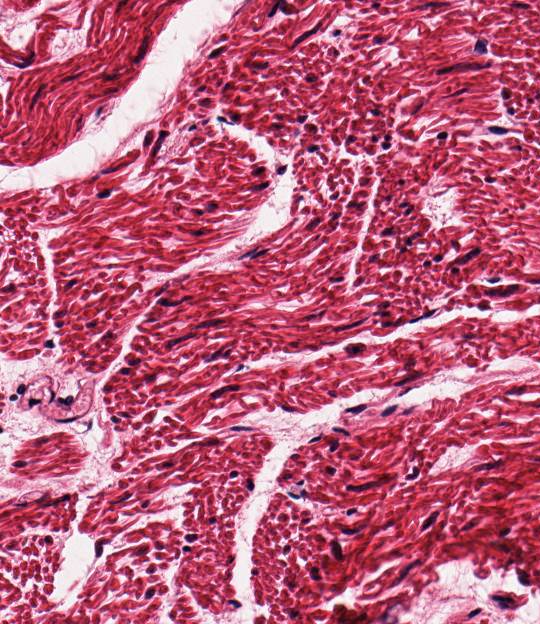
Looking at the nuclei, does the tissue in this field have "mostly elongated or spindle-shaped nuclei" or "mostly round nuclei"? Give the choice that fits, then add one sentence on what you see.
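Mostly elongated or spindle-shaped nuclei. The nuclei are single, elongated and centrally placed within the cells.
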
